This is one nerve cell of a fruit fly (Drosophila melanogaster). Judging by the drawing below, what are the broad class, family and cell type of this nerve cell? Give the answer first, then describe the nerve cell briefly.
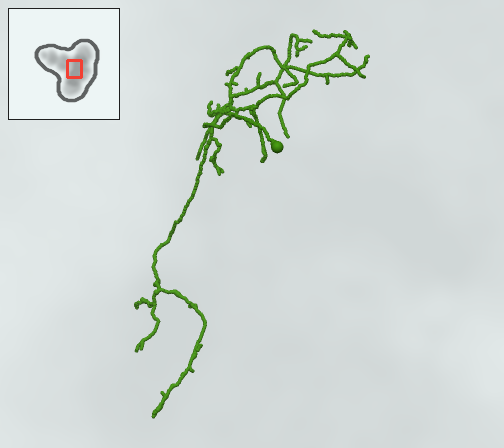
This is a central-brain intrinsic neuron. Its family is hemilineage DM6_posterior. Its cell type is CB1641. As drawn here it is taller than it is wide.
